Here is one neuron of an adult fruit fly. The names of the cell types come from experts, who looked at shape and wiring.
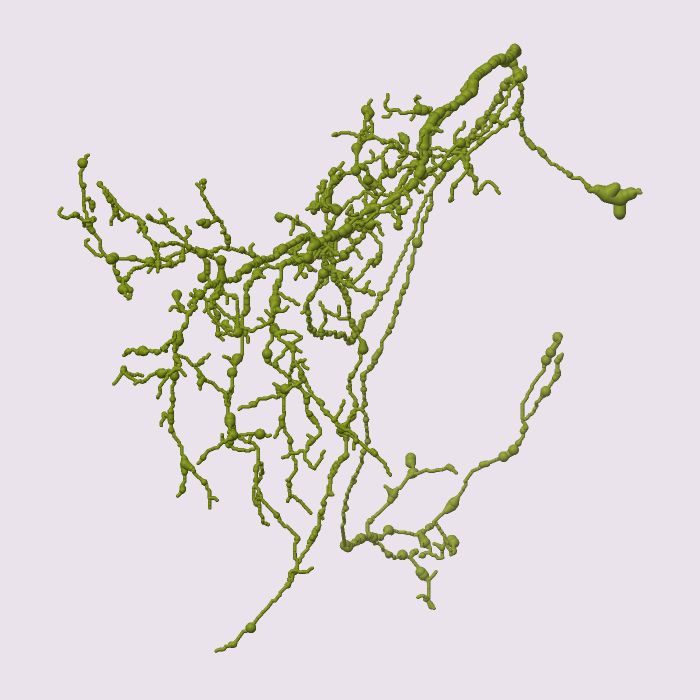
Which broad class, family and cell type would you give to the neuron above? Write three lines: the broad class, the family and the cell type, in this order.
central-brain intrinsic neuron
hemilineage SMPad1
SIP101m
